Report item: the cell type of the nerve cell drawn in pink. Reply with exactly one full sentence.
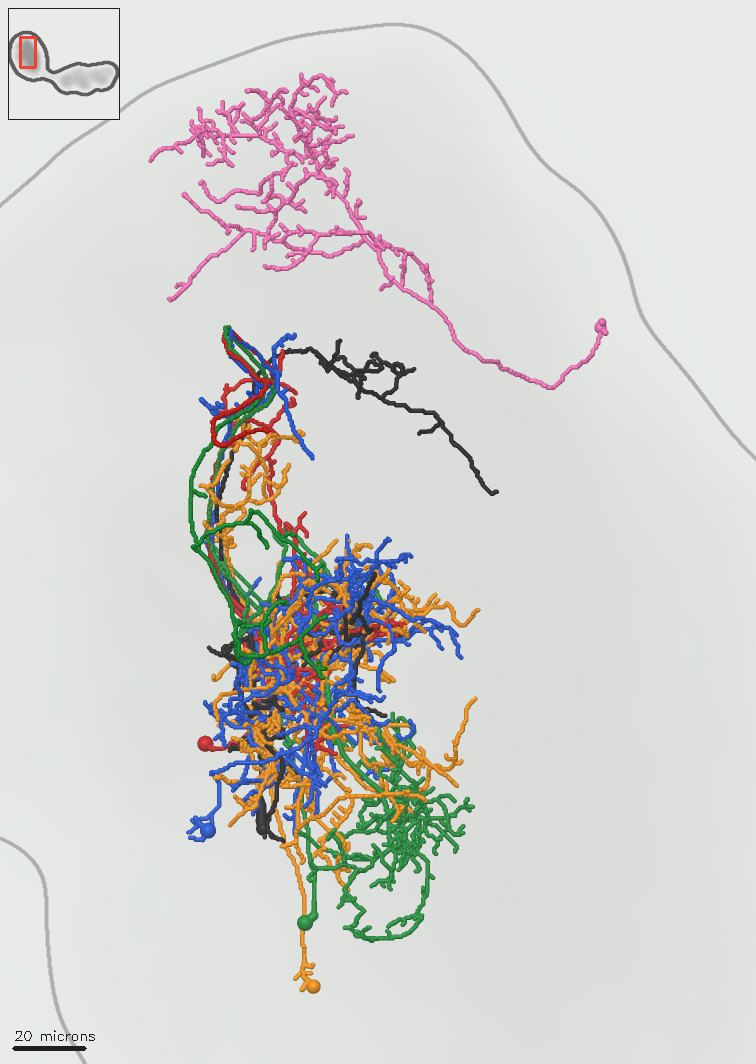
Included in the cell type SMP408_a is this nerve cell.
